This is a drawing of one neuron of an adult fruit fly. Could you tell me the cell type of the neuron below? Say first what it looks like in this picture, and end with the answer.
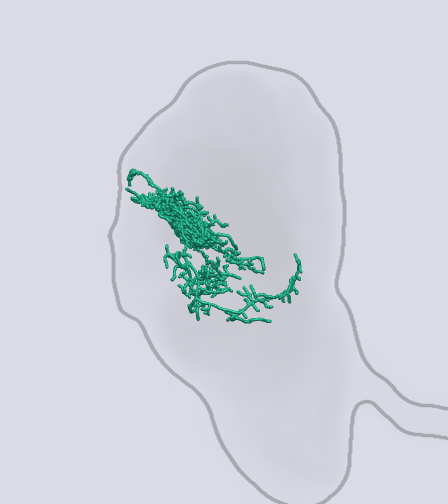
As drawn here it is about as wide as it is tall. This is a central-brain intrinsic neuron. It is of cell type LAL120_b.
